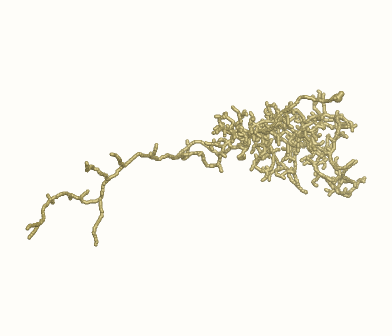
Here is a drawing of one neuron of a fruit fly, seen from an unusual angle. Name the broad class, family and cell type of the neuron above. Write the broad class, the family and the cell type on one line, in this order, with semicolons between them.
nerve-cord intrinsic neuron; hemilineage 07B; IN07B061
